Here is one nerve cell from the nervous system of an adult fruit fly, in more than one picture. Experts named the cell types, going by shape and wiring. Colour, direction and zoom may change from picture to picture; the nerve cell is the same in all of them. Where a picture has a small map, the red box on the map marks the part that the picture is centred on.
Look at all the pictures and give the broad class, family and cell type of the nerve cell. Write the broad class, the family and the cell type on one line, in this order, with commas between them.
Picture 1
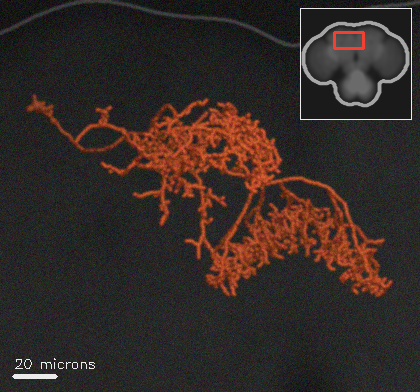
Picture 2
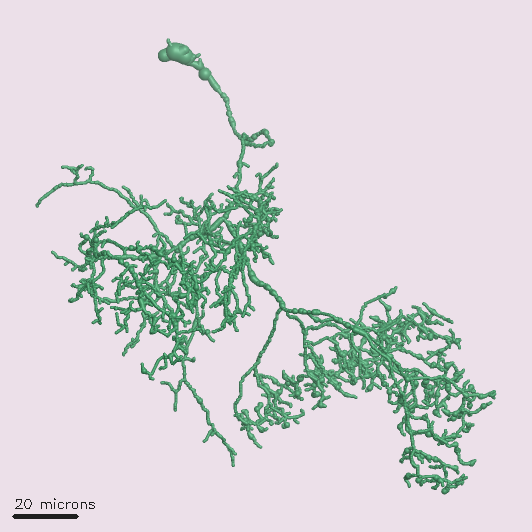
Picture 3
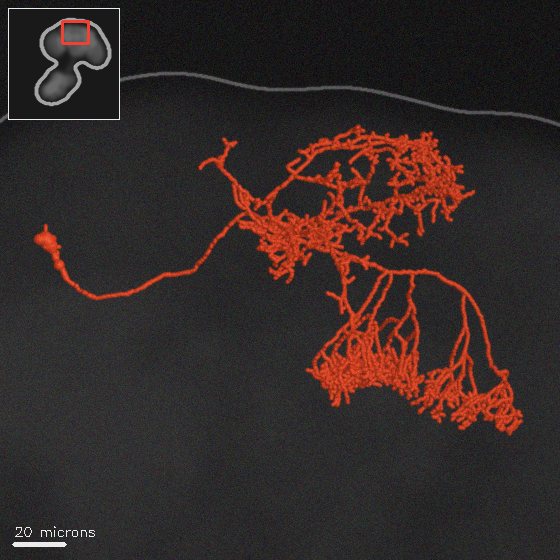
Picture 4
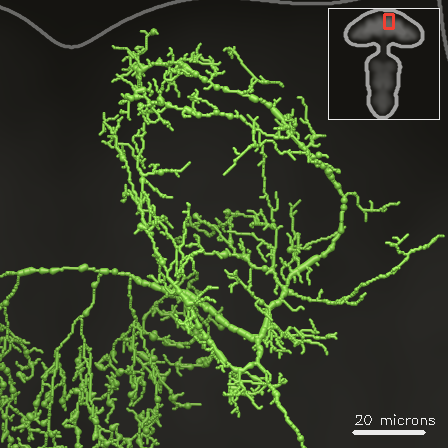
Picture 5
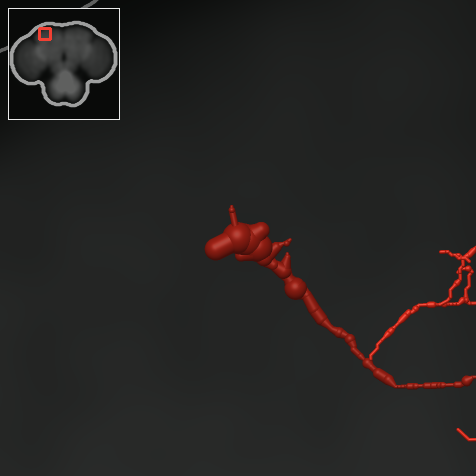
central-brain intrinsic neuron, class CX, FB4N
